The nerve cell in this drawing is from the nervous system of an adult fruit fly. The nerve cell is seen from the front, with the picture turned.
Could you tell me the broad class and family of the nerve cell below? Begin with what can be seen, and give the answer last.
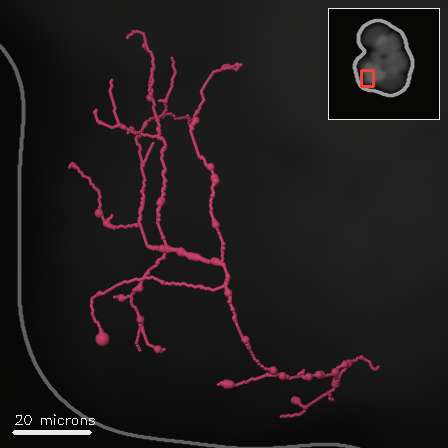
The cell body can be seen at the lower left of the picture. By the scale bar it is about 100 microns tall in this view. Its broad class is nerve-cord intrinsic neuron. Its family is hemilineage 13A.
